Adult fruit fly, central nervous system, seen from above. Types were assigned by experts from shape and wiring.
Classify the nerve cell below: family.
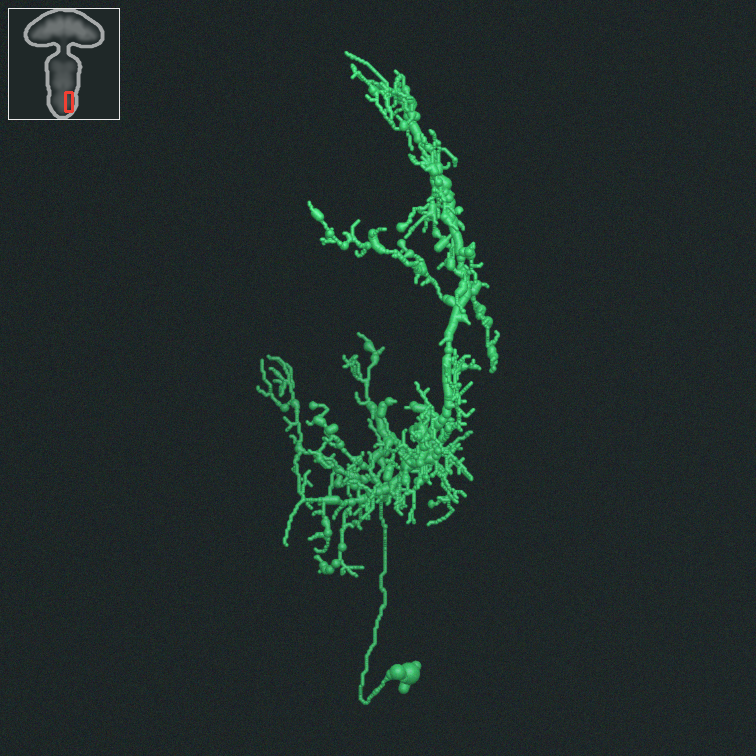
hemilineage 13A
